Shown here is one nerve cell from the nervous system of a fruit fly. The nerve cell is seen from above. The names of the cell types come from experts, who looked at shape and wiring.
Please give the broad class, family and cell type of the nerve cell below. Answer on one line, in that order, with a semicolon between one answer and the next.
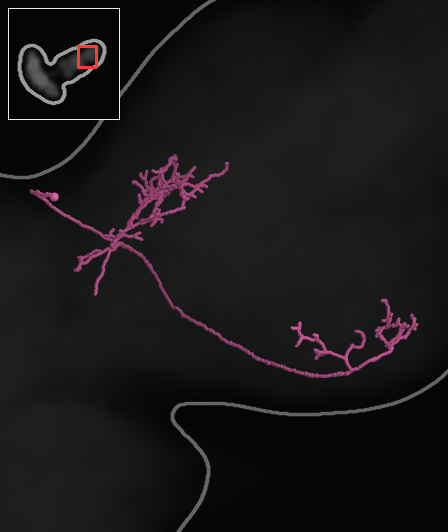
nerve-cord intrinsic neuron; hemilineage 01A; IN01A080_b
